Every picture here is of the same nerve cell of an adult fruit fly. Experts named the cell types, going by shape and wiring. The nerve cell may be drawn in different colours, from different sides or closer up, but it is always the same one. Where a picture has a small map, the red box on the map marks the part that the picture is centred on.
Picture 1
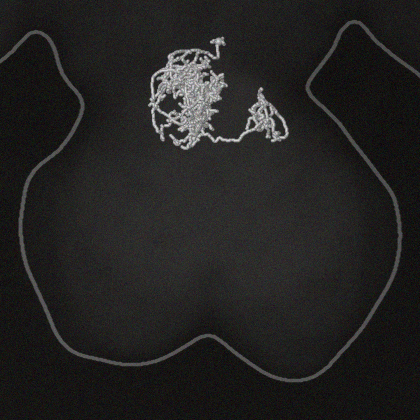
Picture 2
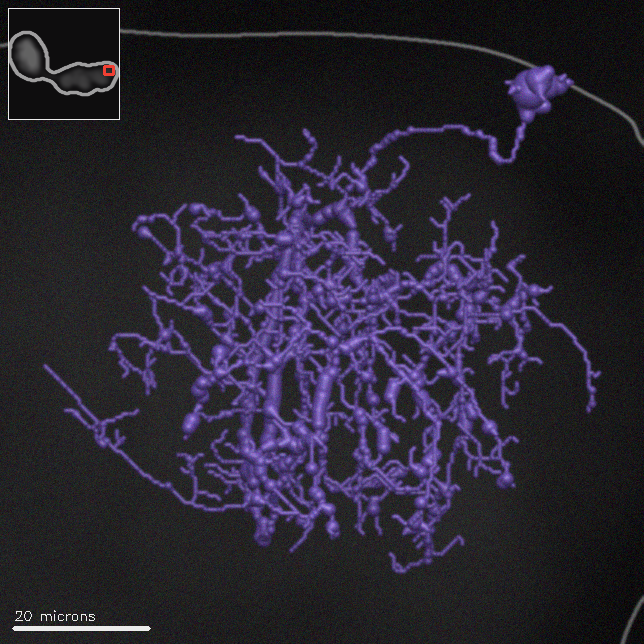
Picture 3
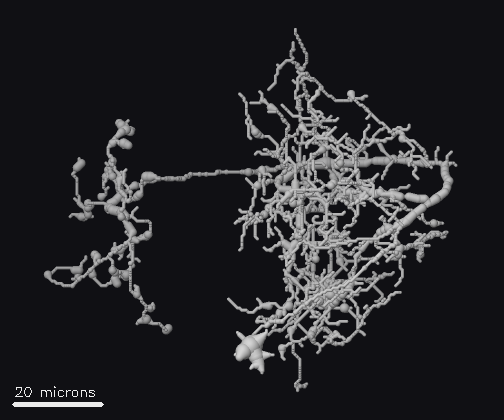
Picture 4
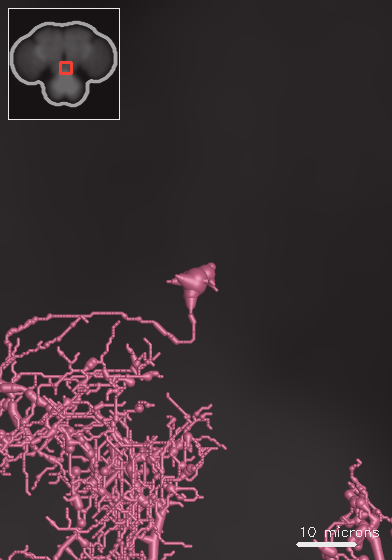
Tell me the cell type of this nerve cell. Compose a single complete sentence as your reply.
The cell type this nerve cell represents is INXXX228.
